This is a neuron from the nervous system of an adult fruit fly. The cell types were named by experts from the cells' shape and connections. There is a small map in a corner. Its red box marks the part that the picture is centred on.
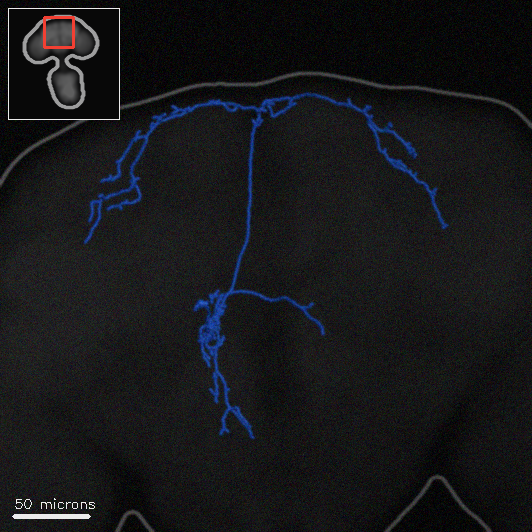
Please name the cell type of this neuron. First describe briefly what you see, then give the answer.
The cell body can be seen in the middle of the picture. From left to right in the picture it spans about 250 microns. This is a central-brain intrinsic neuron. It is of cell type FLA001m.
